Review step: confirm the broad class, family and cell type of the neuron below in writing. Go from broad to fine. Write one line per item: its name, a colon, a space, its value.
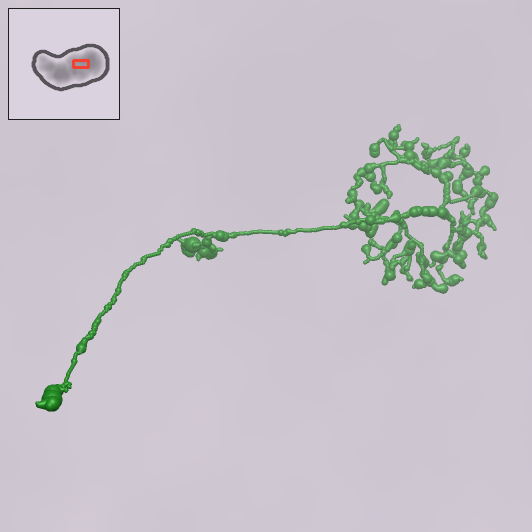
broad class: central-brain intrinsic neuron
family: hemilineage EBa1
cell type: ER3d_b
